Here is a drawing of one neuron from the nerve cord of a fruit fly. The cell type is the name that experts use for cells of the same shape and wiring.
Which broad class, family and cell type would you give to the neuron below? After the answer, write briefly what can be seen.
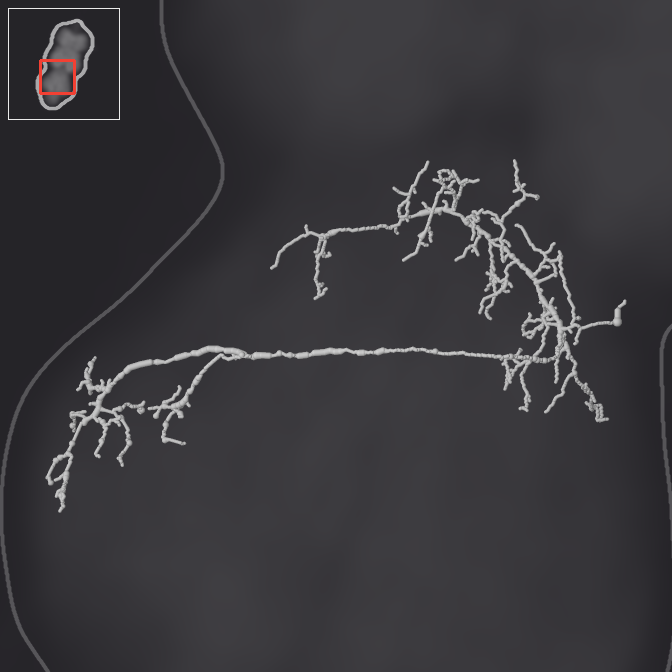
This is a nerve-cord intrinsic neuron. The family is hemilineage 01A. It is of cell type IN01A071. The picture shows dozens of branch ends. In this view it is wider than it is tall.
